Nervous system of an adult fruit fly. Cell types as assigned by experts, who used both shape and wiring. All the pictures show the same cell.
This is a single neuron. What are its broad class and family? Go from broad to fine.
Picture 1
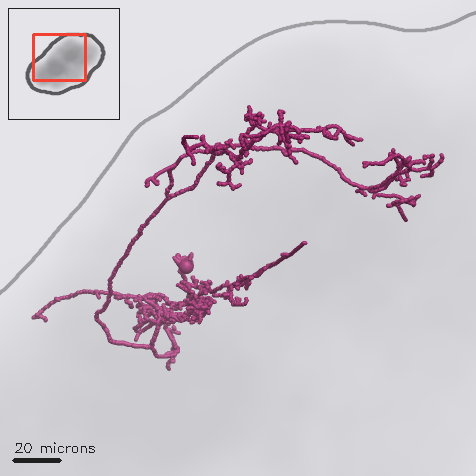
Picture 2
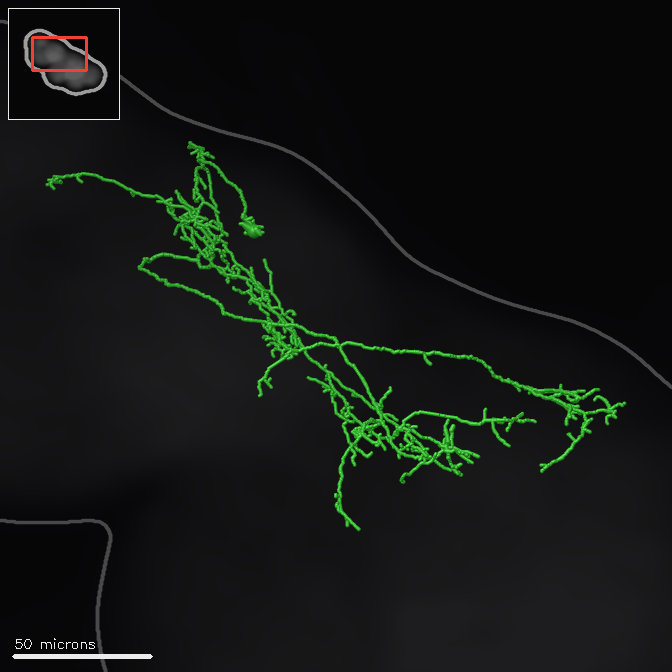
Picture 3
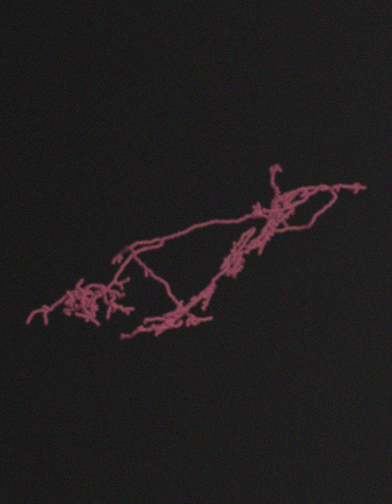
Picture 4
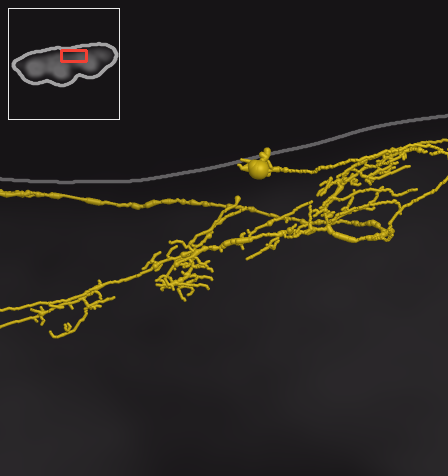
nerve-cord intrinsic neuron; hemilineage 19B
